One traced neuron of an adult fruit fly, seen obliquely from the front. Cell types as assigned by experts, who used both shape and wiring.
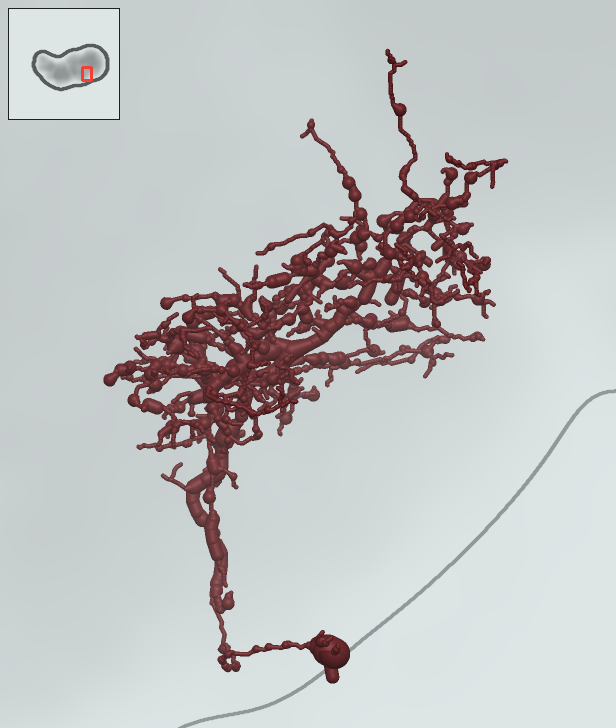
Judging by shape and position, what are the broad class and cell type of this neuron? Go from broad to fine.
central-brain intrinsic neuron; GNG195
